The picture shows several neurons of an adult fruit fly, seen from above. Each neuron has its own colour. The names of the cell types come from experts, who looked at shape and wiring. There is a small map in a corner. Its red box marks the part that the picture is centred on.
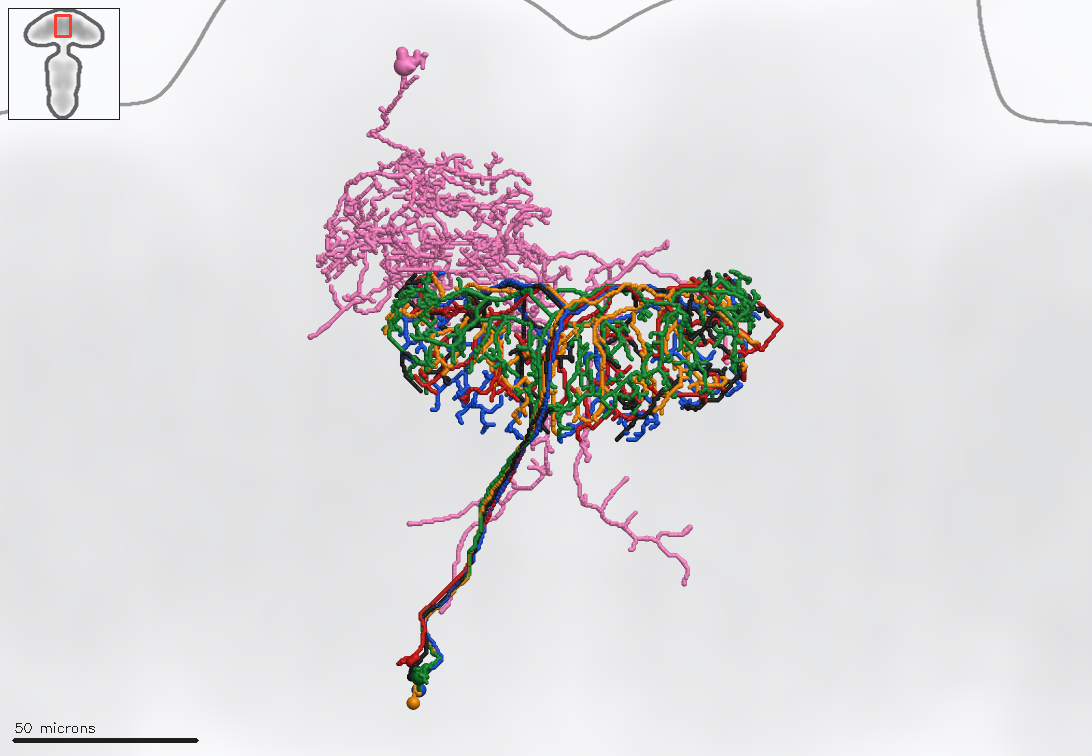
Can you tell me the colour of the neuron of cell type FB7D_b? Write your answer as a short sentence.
The colour is orange.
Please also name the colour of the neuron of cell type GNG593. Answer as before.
The colour is pink.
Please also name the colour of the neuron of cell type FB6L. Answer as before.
The colour is black.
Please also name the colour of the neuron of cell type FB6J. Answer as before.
The colour is red.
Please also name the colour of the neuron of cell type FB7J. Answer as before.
The colour is green.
